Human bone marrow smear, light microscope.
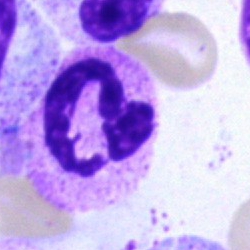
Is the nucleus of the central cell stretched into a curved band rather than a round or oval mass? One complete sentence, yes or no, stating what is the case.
Yes, what the nucleus forms is a curved band, not a set of separate lobes.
